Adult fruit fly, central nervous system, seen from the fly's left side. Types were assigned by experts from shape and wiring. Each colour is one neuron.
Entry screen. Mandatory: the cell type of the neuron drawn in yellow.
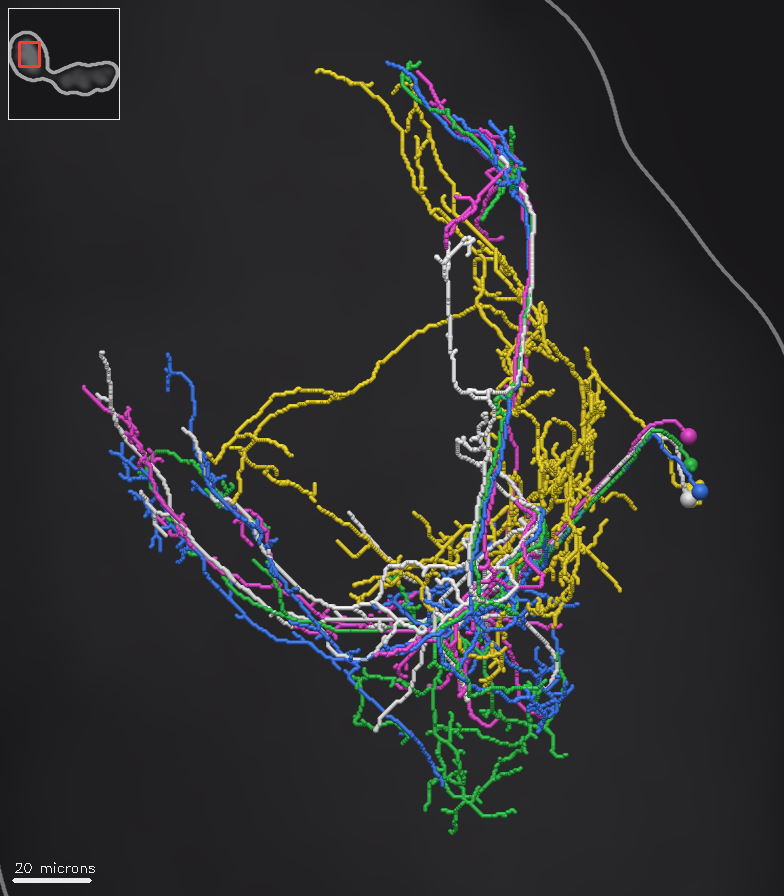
PS240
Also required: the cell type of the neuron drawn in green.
CB3204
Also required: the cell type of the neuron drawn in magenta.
WED168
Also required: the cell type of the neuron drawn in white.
LAL189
